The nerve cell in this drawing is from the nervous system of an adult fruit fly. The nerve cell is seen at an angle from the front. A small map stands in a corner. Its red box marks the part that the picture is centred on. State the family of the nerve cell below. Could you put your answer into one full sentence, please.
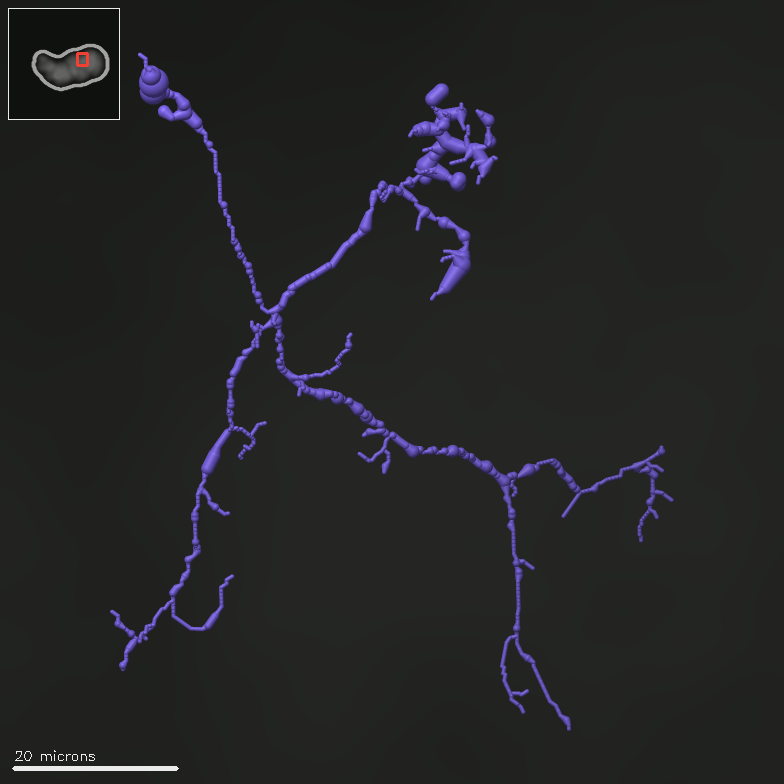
This nerve cell has class CX as its family.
